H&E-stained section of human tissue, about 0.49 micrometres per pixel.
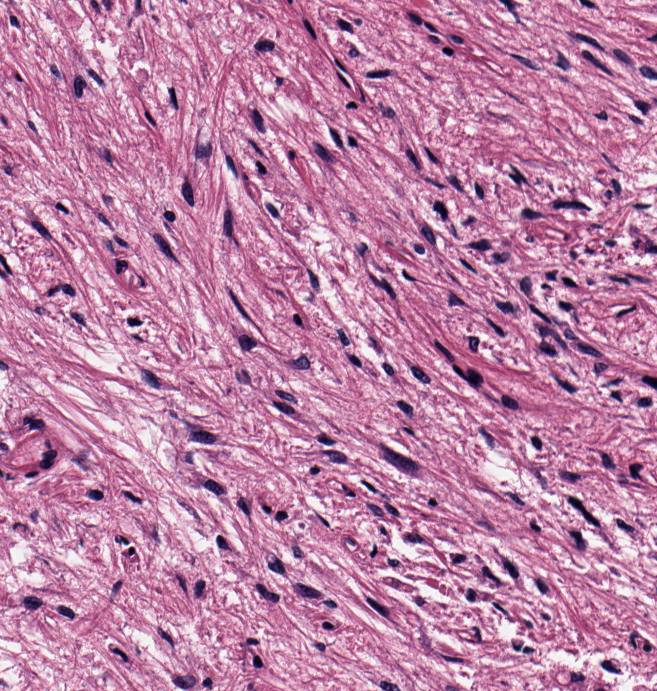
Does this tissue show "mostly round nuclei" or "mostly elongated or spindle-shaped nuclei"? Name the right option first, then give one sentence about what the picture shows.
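Mostly elongated or spindle-shaped nuclei. The nuclei are dark, slender and elongated with tapered ends, some of them slightly wavy.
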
